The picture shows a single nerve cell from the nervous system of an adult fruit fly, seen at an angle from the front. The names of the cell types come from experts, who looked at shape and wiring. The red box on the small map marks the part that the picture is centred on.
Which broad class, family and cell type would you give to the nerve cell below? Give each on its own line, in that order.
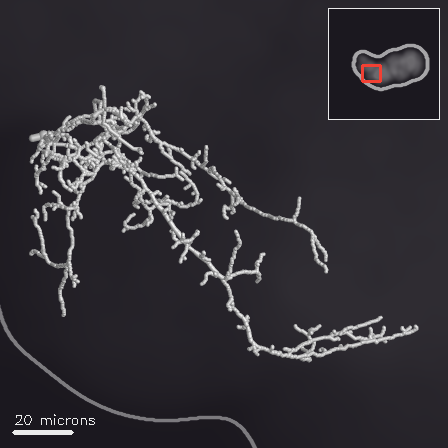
nerve-cord intrinsic neuron
hemilineage 03A
IN03A058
